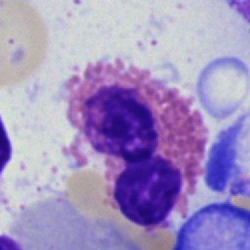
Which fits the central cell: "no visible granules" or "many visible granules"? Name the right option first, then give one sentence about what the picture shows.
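Many visible granules. Coarse orange-pink granules pack the cytoplasm.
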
